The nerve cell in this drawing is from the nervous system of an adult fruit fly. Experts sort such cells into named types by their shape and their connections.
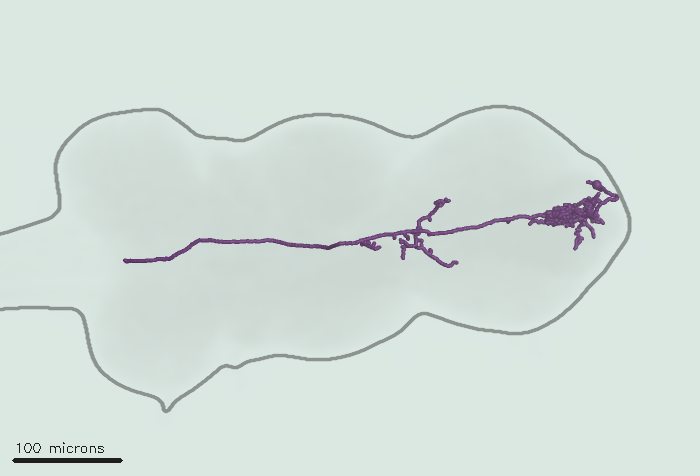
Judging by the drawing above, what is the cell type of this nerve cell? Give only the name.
INXXX249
